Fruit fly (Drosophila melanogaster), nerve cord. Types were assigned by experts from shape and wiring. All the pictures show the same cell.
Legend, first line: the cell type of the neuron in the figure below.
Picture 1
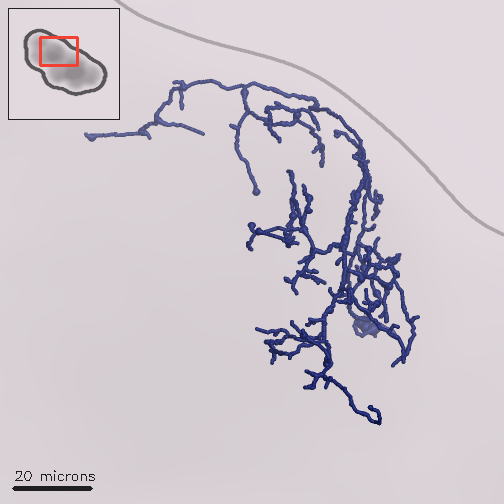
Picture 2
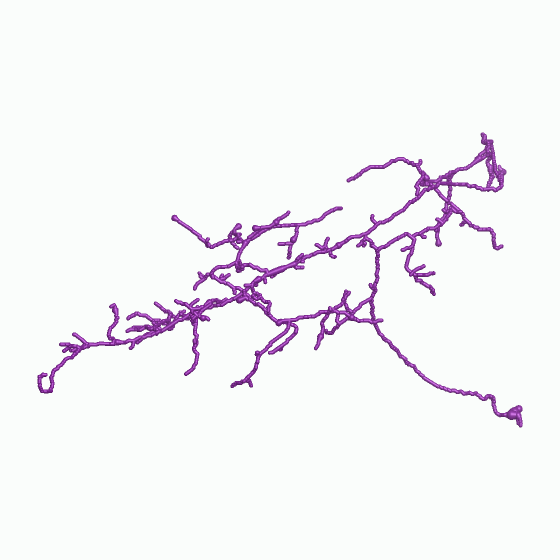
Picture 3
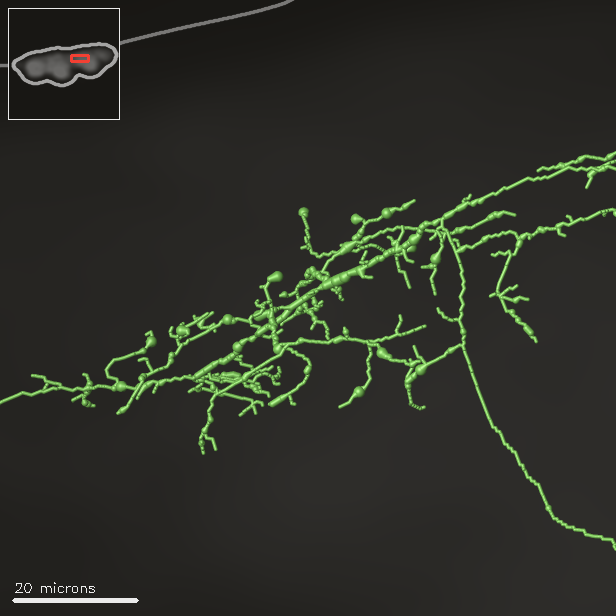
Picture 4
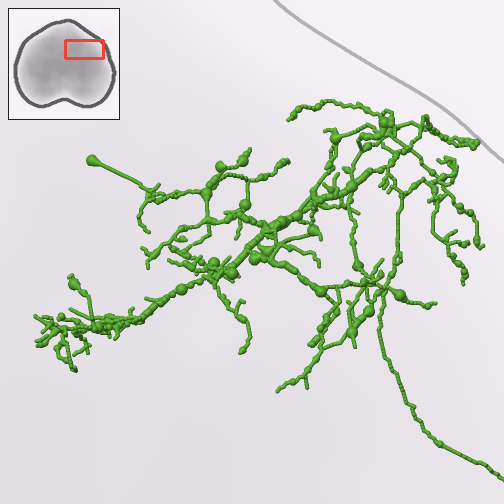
IN08A048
